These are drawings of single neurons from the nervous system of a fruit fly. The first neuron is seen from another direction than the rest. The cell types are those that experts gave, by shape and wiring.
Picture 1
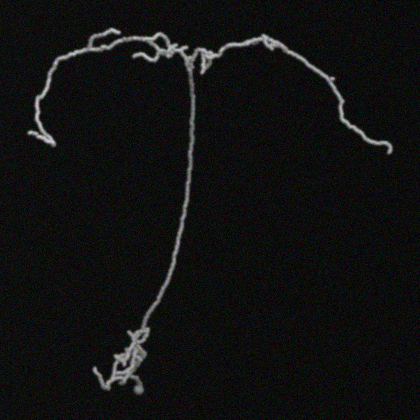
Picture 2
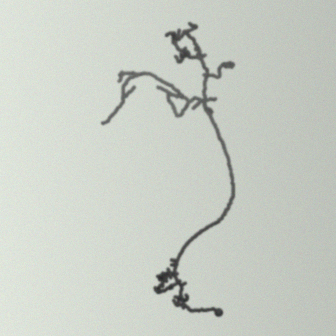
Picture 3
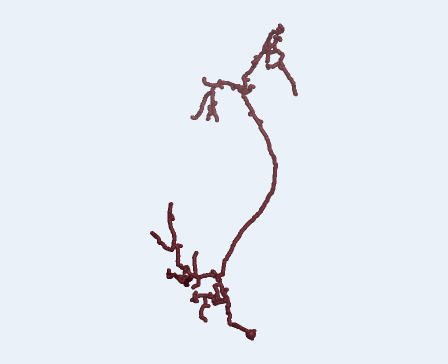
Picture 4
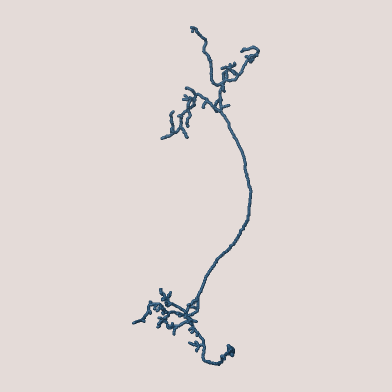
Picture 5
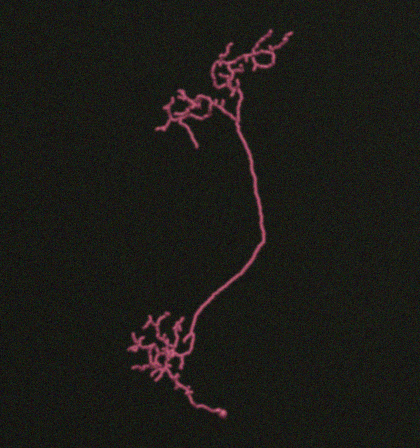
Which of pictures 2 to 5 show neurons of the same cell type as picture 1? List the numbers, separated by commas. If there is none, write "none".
3, 4, 5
